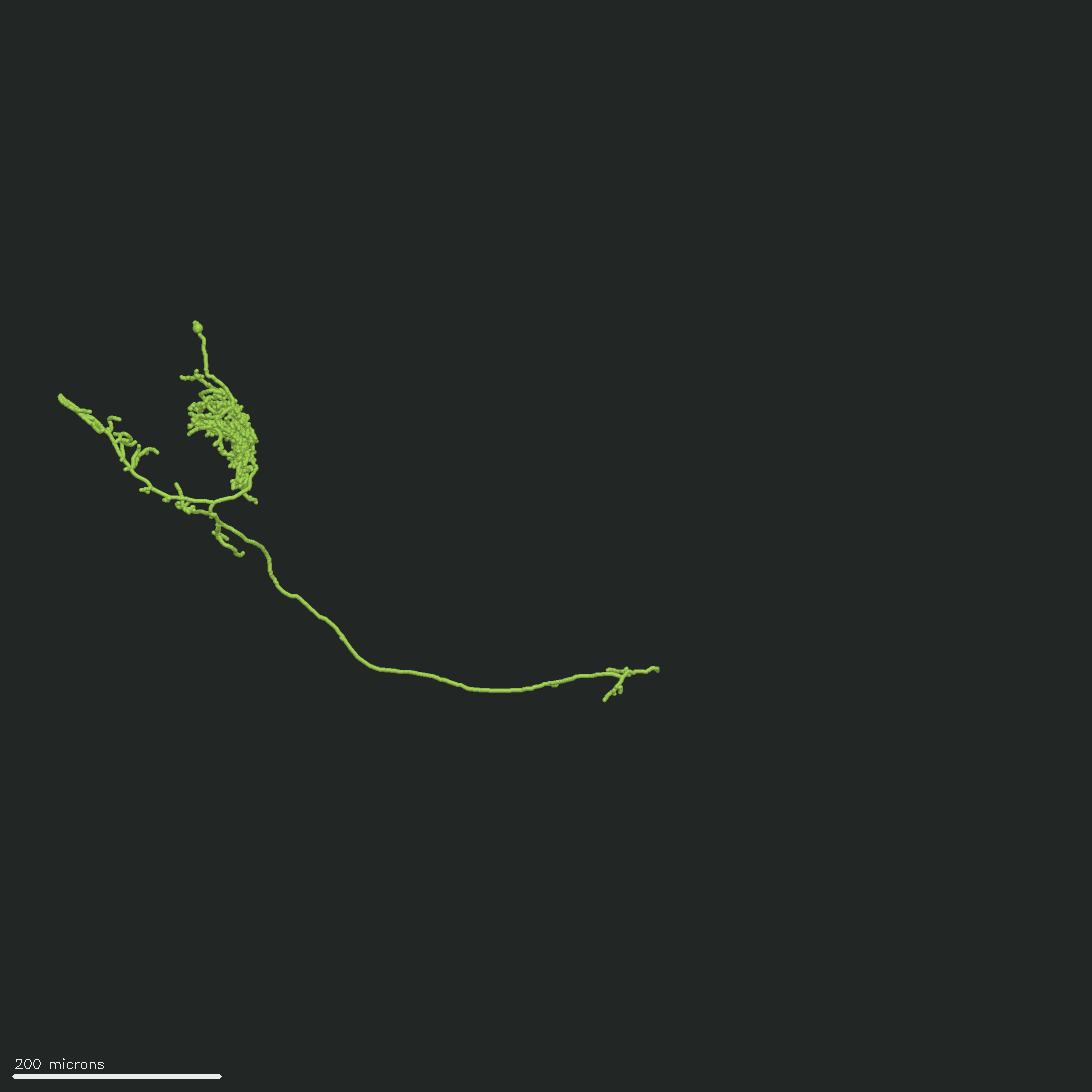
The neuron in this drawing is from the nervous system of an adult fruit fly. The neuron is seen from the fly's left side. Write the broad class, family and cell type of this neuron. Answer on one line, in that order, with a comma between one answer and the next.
descending neuron, DNpe, DNpe027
